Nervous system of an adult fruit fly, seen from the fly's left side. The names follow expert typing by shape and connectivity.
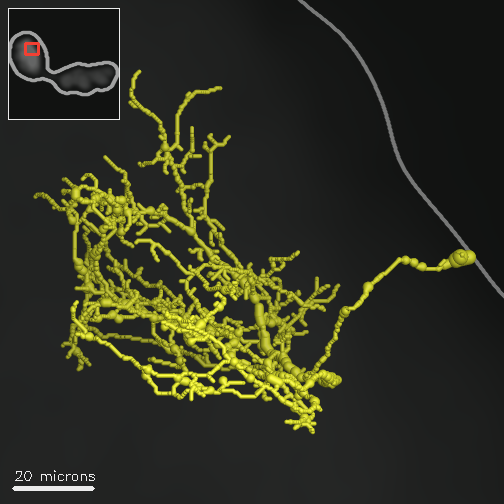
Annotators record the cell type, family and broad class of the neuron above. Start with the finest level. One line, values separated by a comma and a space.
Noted: PLP239, hemilineage PSp3, central-brain intrinsic neuron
